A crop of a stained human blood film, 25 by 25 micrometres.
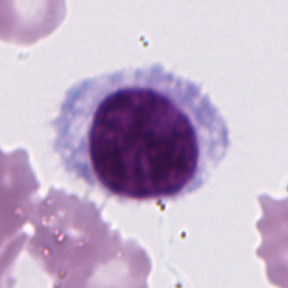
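Hairy cell at the centre of a stained smear of human peripheral blood, about 15 by 12 micrometres. Nucleus: round in outline, about 10 micrometres across and filling about 50% of the cell's area, with a smooth outline that has no notch or indentation. Position: the nucleus of the hairy cell sits slightly off-centre toward the lower right, leaving a wider rim of cytoplasm at the upper left. Chromatin: dense and dark purple throughout the nucleus. Cytoplasm: pale greyish-blue.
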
